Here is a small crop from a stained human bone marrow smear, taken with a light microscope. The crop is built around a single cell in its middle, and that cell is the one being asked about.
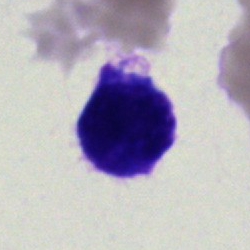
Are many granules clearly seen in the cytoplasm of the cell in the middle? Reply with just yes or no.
No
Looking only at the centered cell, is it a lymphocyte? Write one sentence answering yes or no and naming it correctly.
No, the central cell is not a lymphocyte; it is a blast.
